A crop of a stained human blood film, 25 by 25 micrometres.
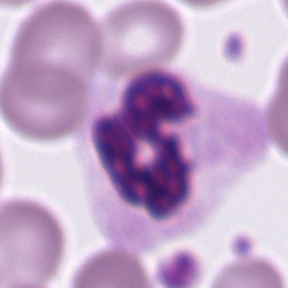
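Segmented neutrophil in the middle of the smear. Look at the nucleus: several connected lobes folded around a small pale central gap, with dark purple, coarsely clumped chromatin. The cytoplasm lacks large distinct coloured granules, and the cell edge is smooth, with no surface projections.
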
